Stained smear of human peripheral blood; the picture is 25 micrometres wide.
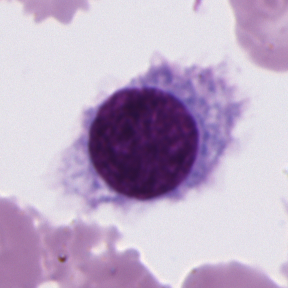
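Hairy cell, centre of a stained human peripheral blood smear. The cell measures about 17 by 11 micrometres. The nucleus is round in outline, about 10 micrometres across, and fills about 50% of the cell's area; it sits off-centre toward the lower left. Its chromatin stains dark purple throughout. The cytoplasm is pale grey-blue and lies mostly to the upper right of the nucleus.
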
